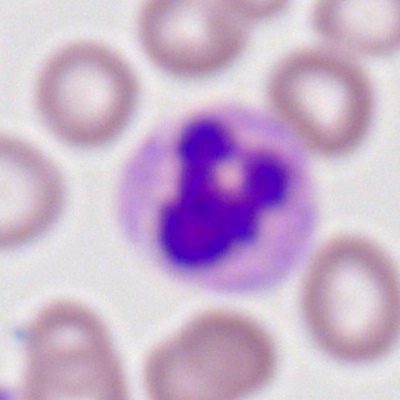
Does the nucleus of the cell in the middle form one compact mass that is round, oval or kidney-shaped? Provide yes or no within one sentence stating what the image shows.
No, there are two or more separate lobes forming the nucleus.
